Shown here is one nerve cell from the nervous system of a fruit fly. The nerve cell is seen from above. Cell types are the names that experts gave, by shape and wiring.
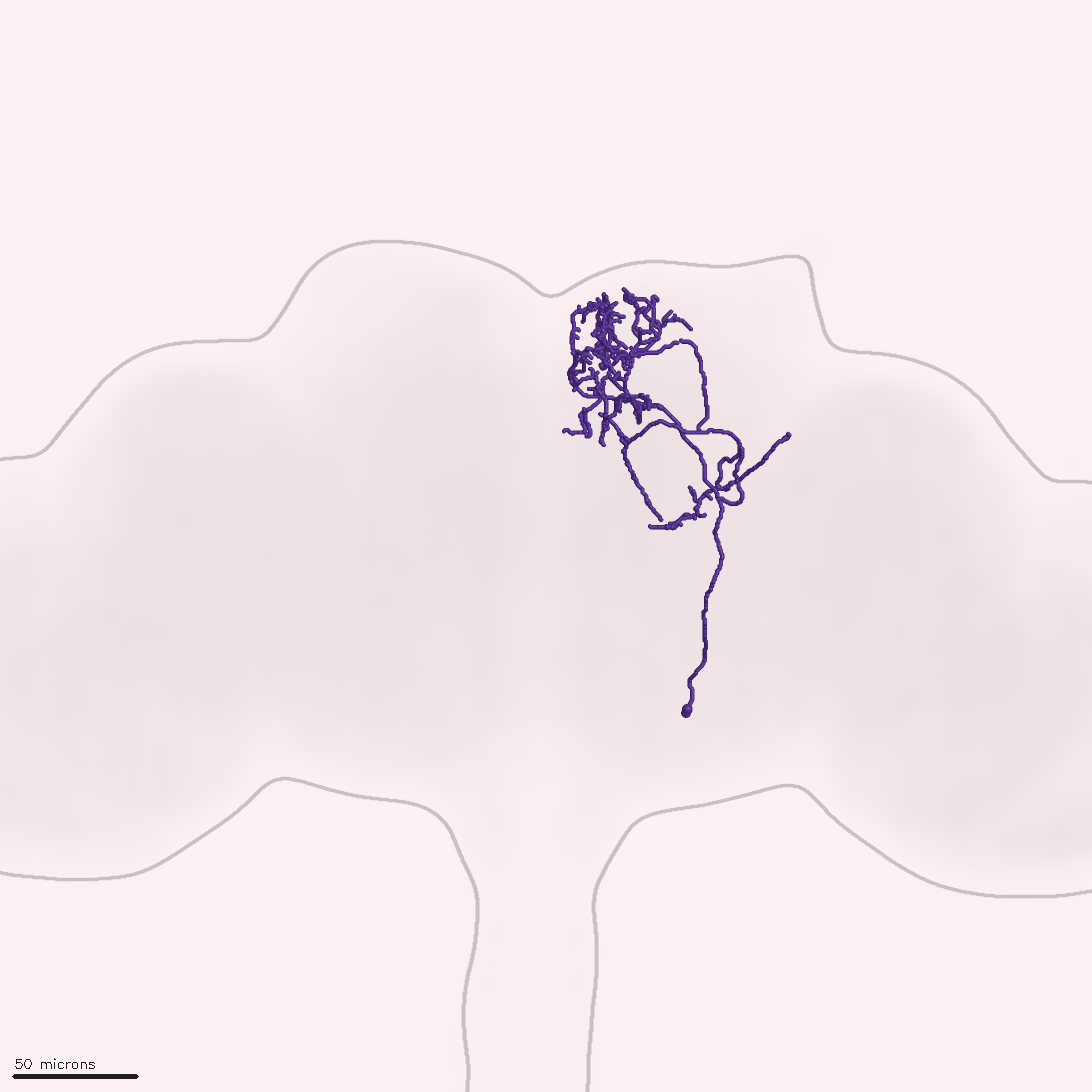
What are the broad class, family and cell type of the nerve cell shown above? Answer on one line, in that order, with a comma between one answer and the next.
central-brain intrinsic neuron, hemilineage DM6_dorso_lateral, SMP377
